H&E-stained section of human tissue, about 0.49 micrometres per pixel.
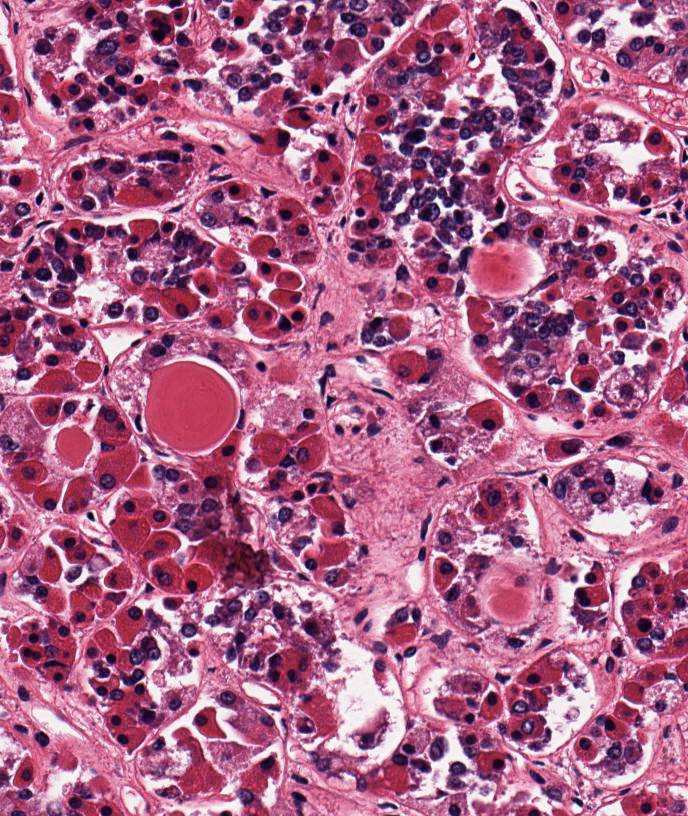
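Pituitary. First, arrangement: throughout the field, cells group into rounded nests separated by thin pink fibrous septa. Next, nuclei: small, round and dark, with little size variation between cells. Then, right of centre, two smaller, paler pink rounded globules lie in nests, one in the upper half, one in the lower. Last, a broader band of pale pink fibrillary stroma runs vertically through the middle.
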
